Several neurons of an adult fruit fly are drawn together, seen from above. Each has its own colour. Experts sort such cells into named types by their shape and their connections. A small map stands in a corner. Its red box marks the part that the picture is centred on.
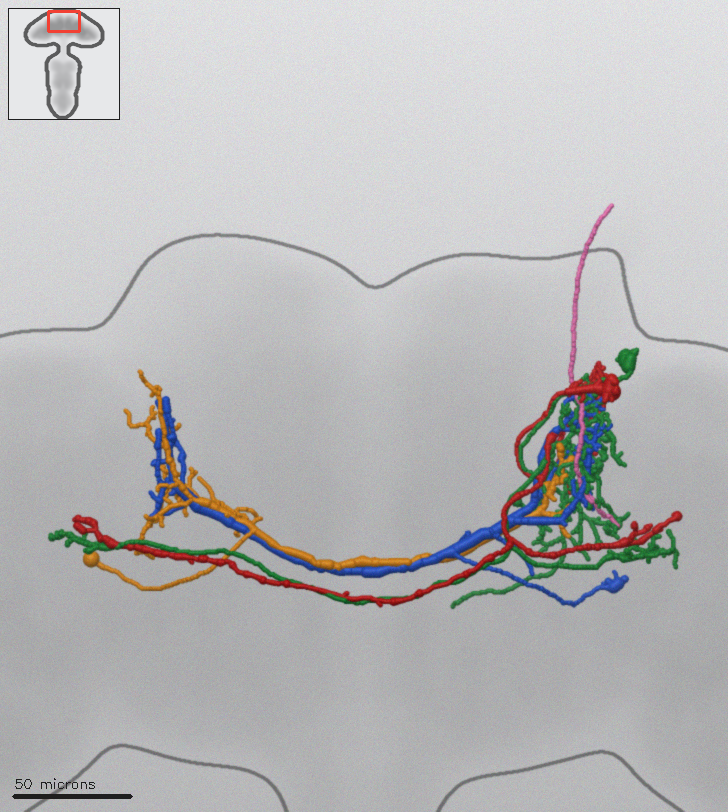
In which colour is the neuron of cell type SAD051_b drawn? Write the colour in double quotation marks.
"green"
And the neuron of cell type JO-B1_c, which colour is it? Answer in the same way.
"pink"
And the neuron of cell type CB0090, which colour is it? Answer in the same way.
"blue"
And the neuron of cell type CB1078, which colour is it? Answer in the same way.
"red"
